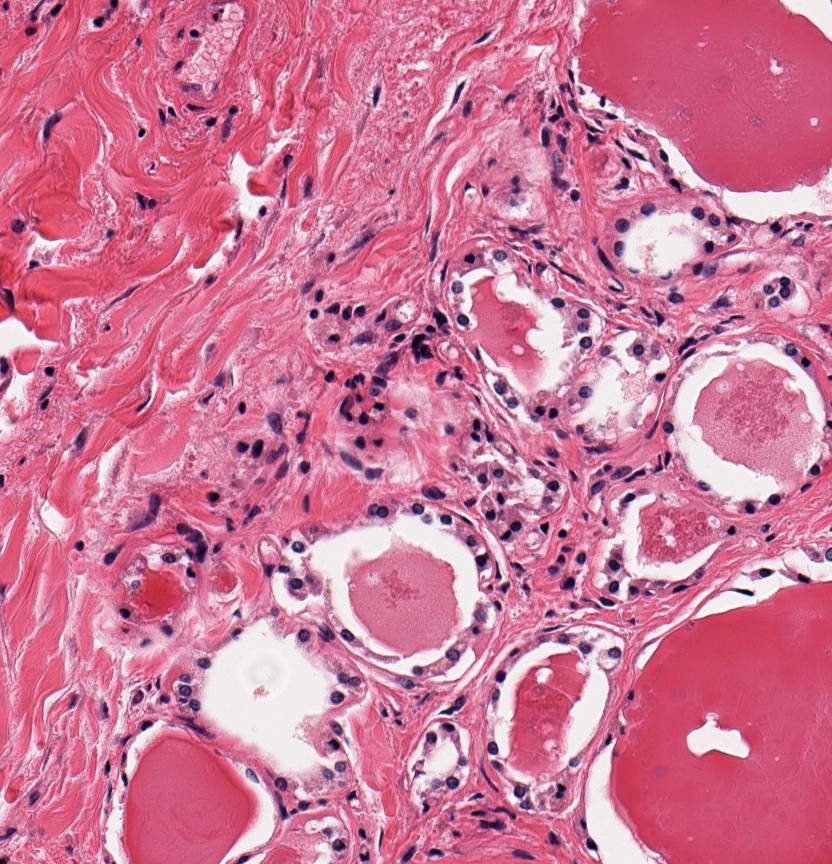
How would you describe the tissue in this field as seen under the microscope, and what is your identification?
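Upper left is dense collagen in wavy, brightly eosinophilic bundles with few nuclei; rounded lined units crowd the lower and right parts. The biggest pink-filled units, far larger than the rest, sit at the top right and bottom right corners. No fat cells anywhere. It's thyroid.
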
